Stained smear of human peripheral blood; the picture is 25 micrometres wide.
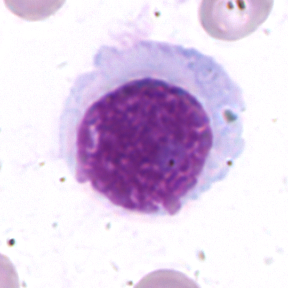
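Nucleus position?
Off-centre, toward the lower left of the cell.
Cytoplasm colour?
Pale greyish blue.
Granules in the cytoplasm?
None visible.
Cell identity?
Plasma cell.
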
